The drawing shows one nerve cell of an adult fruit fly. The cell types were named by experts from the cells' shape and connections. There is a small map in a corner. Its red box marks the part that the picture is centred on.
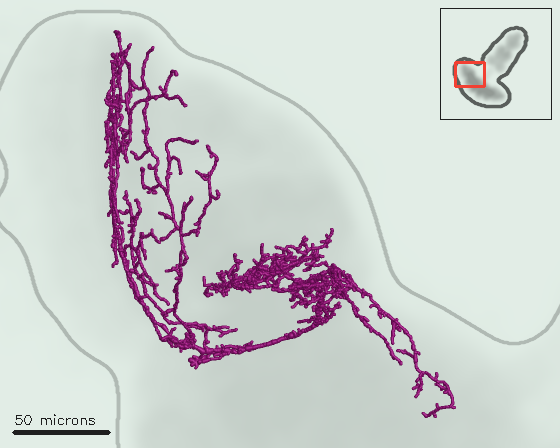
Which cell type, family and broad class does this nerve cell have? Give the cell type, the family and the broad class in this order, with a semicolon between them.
MeVC20; MeVC; visual centrifugal neuron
